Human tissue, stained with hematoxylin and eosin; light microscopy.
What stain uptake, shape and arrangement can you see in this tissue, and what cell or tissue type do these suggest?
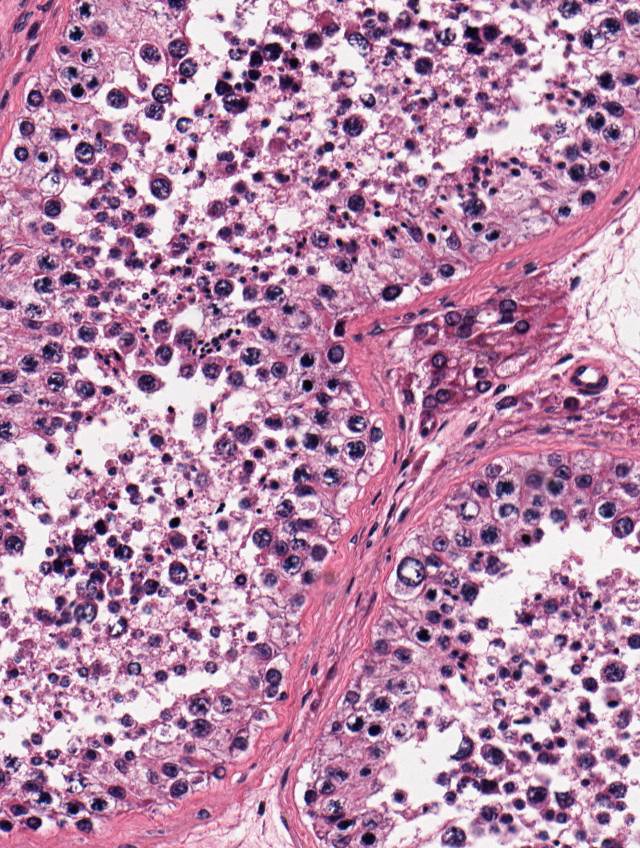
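You'll see each unit bounded by a thin pink layer with flattened, elongated dark nuclei. Toward the interior, small cells with tiny, dense, very dark round nuclei cluster, clearest upper left and centre. In the fibrous band right of centre, a small group of cells with plenty of pink cytoplasm sits between the units. It's testis.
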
